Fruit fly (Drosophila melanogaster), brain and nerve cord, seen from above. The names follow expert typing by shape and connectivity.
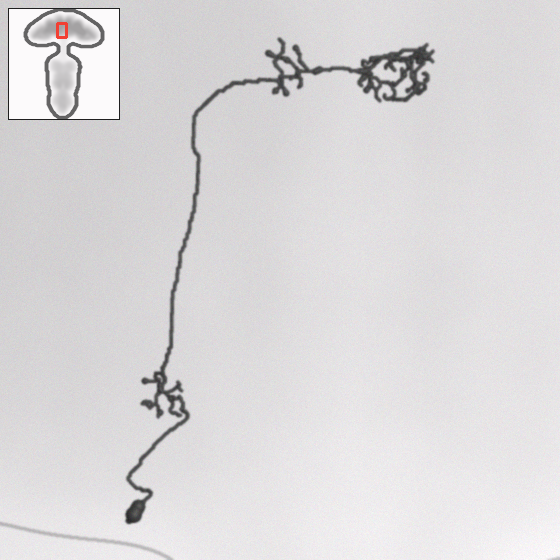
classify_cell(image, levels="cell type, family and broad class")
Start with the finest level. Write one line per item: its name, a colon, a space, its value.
cell type: PFNm_a
family: class CX
broad class: central-brain intrinsic neuron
